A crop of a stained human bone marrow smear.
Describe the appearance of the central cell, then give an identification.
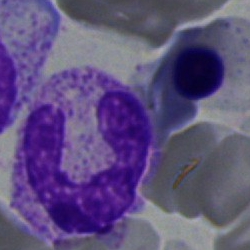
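The nucleus forms a thick horseshoe curve, open side facing upward, with dark purple, coarsely clumped chromatin and small paler spots. Pale lilac-pink cytoplasm surrounds the nucleus and fills the hollow of its curve, with fine purple granules scattered throughout. This is a band neutrophil.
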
